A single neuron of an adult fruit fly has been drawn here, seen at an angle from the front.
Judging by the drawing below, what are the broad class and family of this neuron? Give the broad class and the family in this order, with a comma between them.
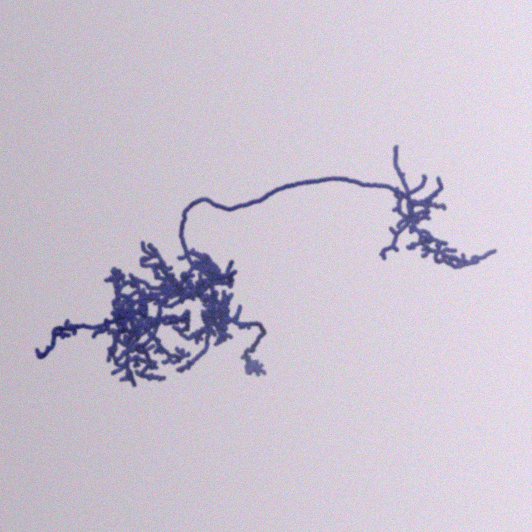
nerve-cord intrinsic neuron, hemilineage 06A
